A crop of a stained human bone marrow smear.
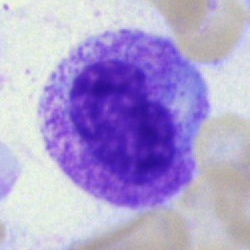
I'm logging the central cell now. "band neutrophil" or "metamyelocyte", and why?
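Metamyelocyte, not band neutrophil. Outline roughly round. Cytoplasm crowded with many purple granules, pale bluish between them. Paler, less granular cytoplasmic area on the right side of the nucleus.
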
